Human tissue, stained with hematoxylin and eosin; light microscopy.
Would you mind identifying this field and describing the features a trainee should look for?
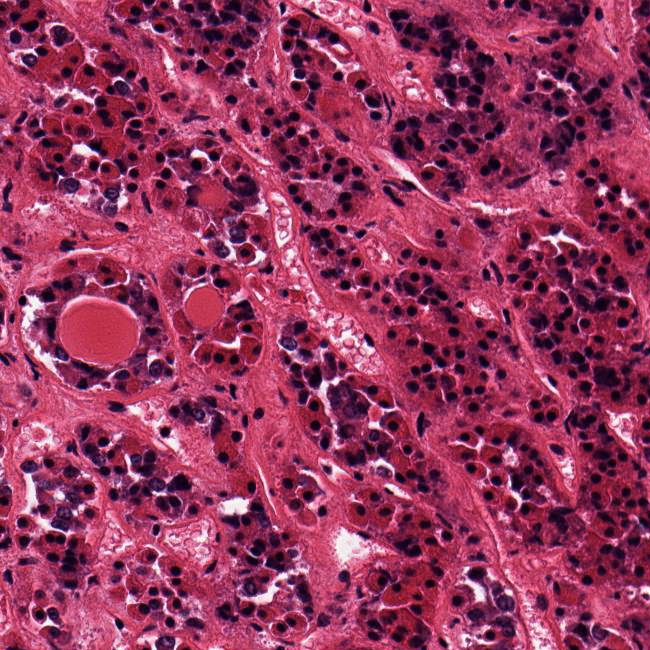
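Answer: pars distalis of the pituitary. Check one: cells lie packed in nests and cords throughout, parted by thin fibrous septa.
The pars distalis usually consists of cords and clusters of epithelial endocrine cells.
Check two: most cells hold abundant, granular, deep pink cytoplasm, and the nuclei are mostly round and darkly stained.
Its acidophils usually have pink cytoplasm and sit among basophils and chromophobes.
Last: of the two pink-filled spaces, the one further left is larger.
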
